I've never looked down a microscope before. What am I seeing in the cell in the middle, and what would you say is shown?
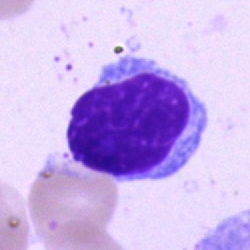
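Note the slightly irregular outline, ruffled at the top. A narrow rim of cytoplasm surrounds a nucleus filling most of the cell; the rim is wider on the right than the left. The chromatin is dark purple with small paler patches. This is a lymphocyte.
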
